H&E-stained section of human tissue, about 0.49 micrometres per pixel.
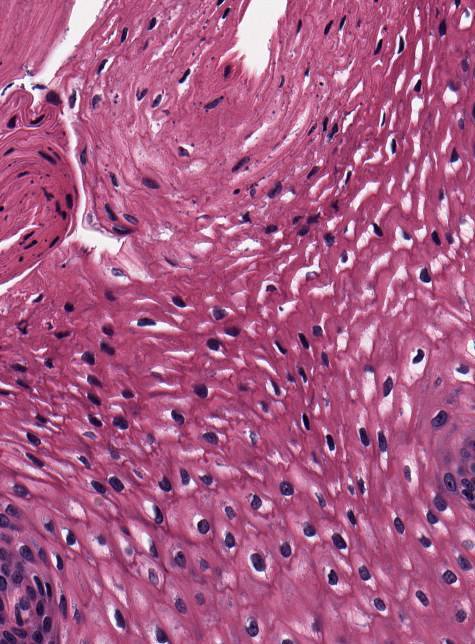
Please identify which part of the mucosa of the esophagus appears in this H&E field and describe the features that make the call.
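My answer is stratified squamous nonkeratinized epithelium. Layered squamous cells fill the whole field, with no connective tissue or vessels in view. Toward the top the cells flatten and their nuclei become elongated and dark. At the top left the compact flattened layers still hold nuclei, and no layer of purple keratohyalin granules lies beneath the flattened cells.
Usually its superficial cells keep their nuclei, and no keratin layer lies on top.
Layered cells that flatten toward the surface also set it apart from lymphoid tissue, usually a loose crowd of small round lymphocytes.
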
